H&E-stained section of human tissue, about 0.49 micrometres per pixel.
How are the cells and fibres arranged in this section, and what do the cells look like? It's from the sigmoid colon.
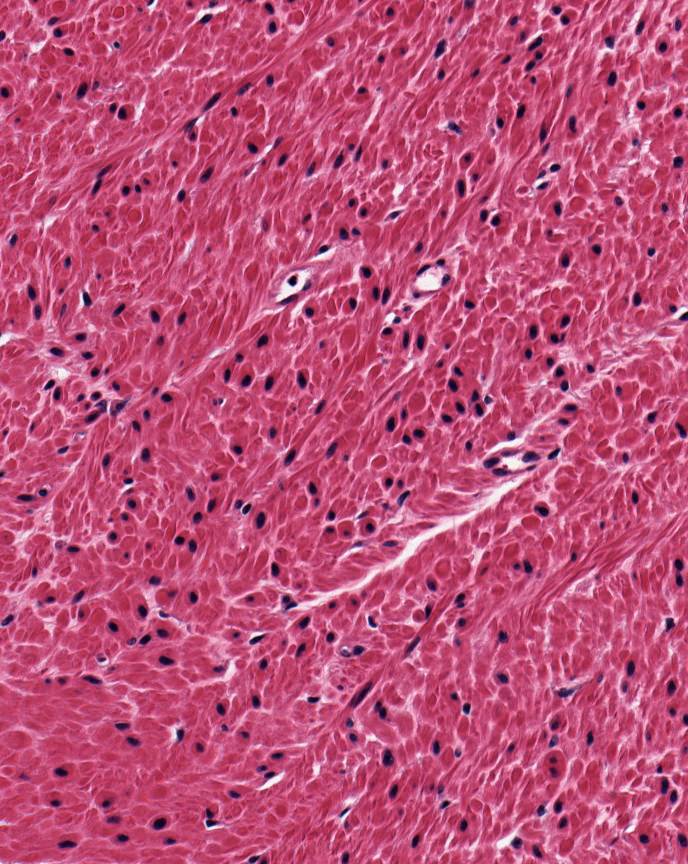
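Everywhere I look there are interlacing bundles of smooth muscle cells, cut in different planes. Many are cut across, showing as small round to polygonal pink profiles, some with a central nucleus. The nuclei are dark; where a cell is cut lengthwise, its nucleus is elongated with blunt ends. Between the bundles there's only scant pale connective tissue.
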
